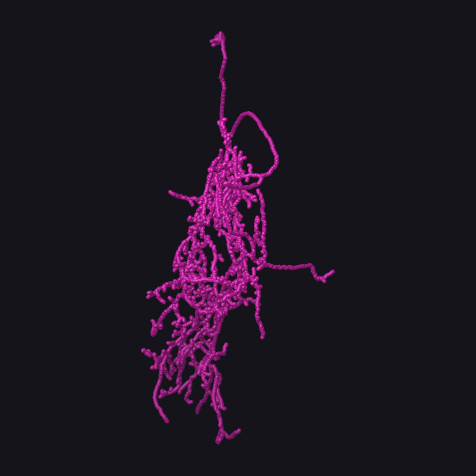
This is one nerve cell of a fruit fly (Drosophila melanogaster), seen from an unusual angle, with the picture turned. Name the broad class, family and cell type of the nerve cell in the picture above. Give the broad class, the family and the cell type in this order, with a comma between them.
nerve-cord intrinsic neuron, hemilineage 02A, IN02A013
